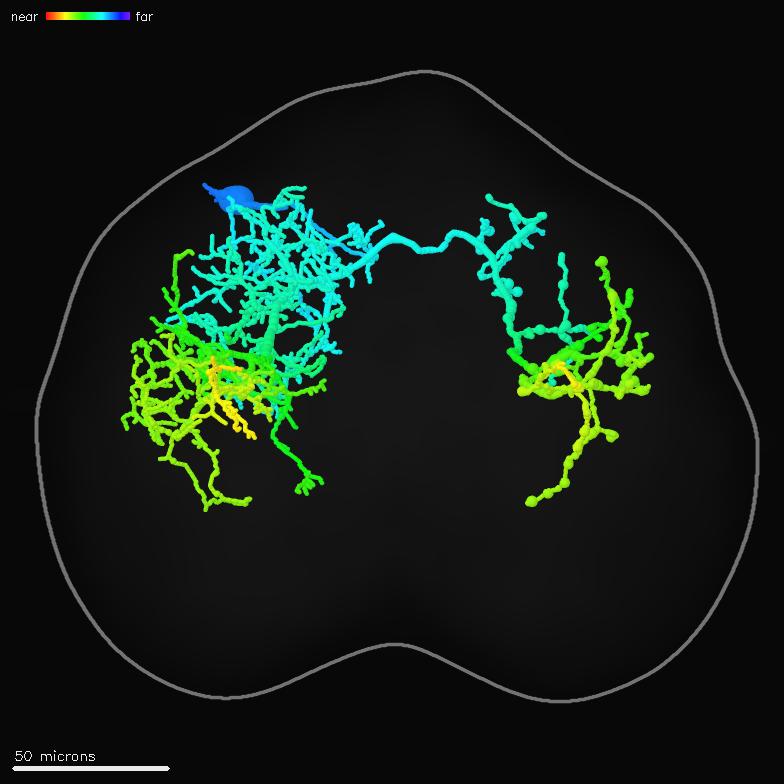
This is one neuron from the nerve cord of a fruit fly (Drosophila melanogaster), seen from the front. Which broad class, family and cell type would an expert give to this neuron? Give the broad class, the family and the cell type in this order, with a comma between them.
nerve-cord intrinsic neuron, hemilineage 05B, IN05B008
